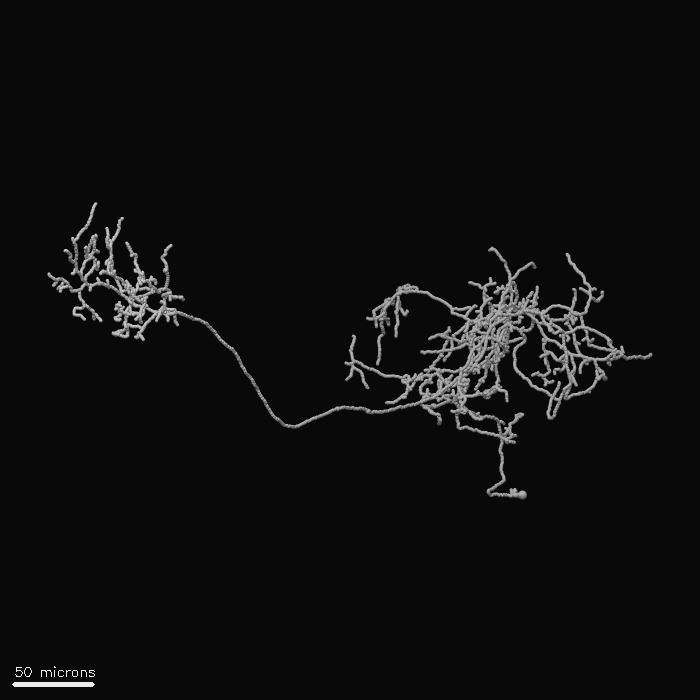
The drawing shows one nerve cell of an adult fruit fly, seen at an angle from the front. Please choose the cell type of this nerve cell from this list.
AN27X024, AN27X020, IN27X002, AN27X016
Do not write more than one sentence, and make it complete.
It is AN27X016 that this nerve cell is, by cell type.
